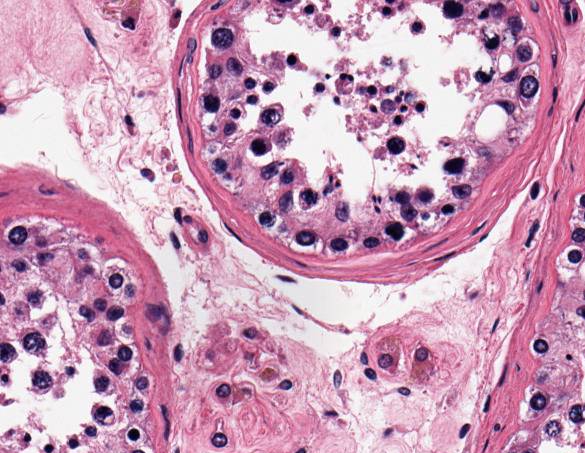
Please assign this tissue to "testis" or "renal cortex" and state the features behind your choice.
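This is testis. Each tubule has a thick, bright pink, layered wall holding flattened spindle-shaped nuclei. At the bottom centre, between tubules, are small clusters of polygonal cells with abundant pink cytoplasm and golden-brown granules. The upper tubule's lumen is largely empty, with scattered loose rounded cells and fine pink debris.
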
